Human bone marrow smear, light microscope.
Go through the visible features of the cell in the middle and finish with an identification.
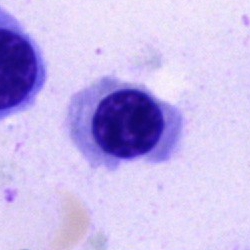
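You'll see dense, dark purple chromatin here, broken by a few small paler patches. The cytoplasm around it is a pale greyish blue, and its rim is widest on the left side of the nucleus. The outline isn't smooth either; it's irregular, with blunt bulges. That's an erythroblast.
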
